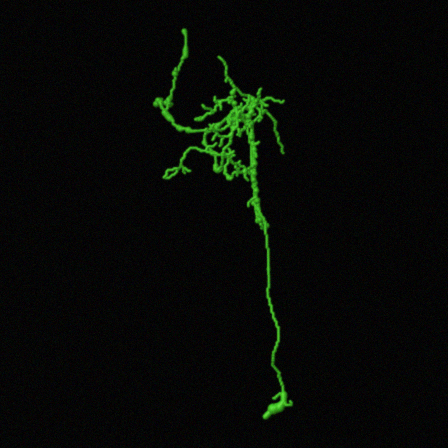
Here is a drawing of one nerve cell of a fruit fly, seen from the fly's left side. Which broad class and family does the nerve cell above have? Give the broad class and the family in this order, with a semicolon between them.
central-brain intrinsic neuron; hemilineage LB3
